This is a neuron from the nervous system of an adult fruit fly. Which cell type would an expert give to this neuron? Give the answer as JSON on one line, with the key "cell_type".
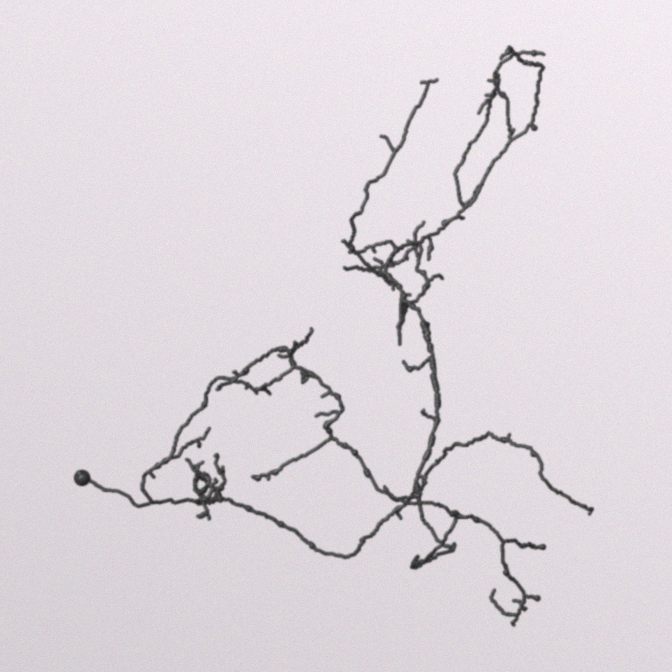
{"cell_type": "SIP135m"}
